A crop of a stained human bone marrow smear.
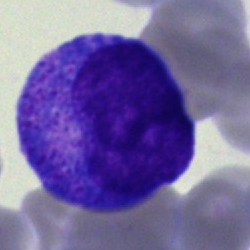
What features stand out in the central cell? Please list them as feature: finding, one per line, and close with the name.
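Nucleus: off-centre to the right, more than half the cell
Cytoplasm: deep blue
Granules: fine, purple-red, scattered on the left side
Name: promyelocyte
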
